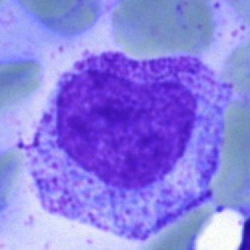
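Myelocyte with a nucleus notched at its top edge, giving it a heart-like shape; the chromatin stains a dense, deep purple. Numerous purple granules are scattered throughout the cytoplasm, which is pale bluish between them.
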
